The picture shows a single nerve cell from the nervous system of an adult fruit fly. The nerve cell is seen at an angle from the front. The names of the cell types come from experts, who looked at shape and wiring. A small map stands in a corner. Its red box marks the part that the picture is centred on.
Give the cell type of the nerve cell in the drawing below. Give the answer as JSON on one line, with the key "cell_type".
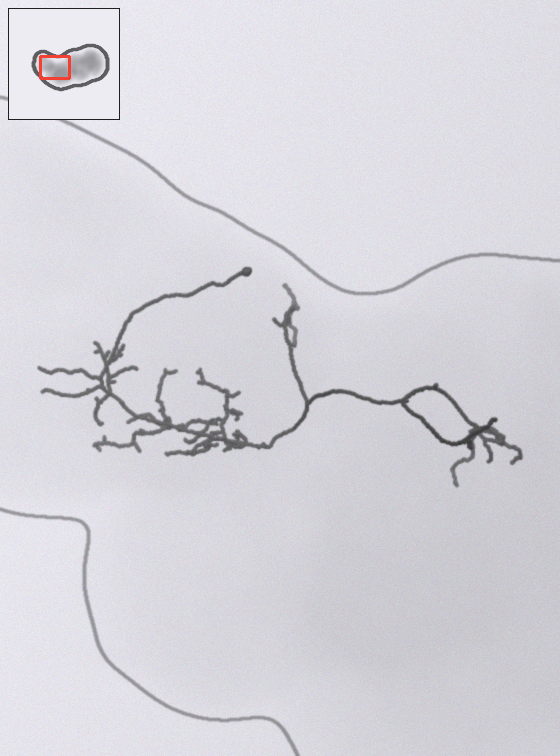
{"cell_type": "IN18B054"}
